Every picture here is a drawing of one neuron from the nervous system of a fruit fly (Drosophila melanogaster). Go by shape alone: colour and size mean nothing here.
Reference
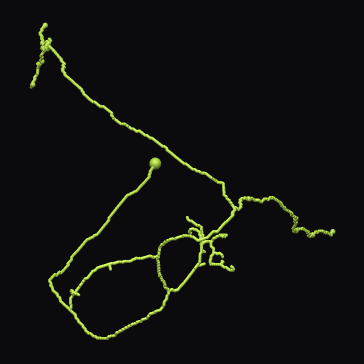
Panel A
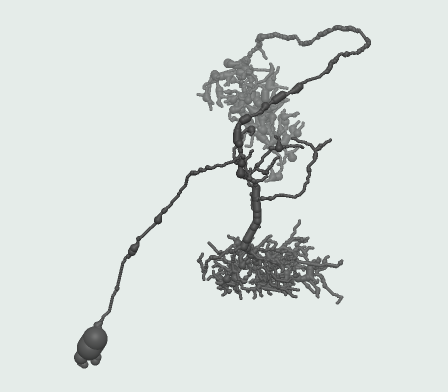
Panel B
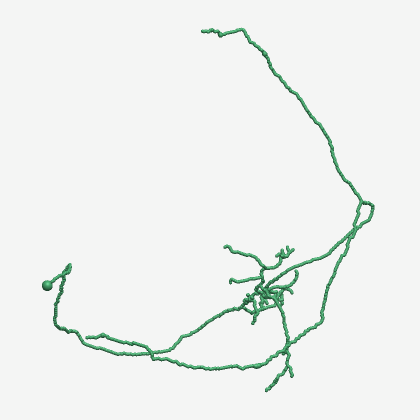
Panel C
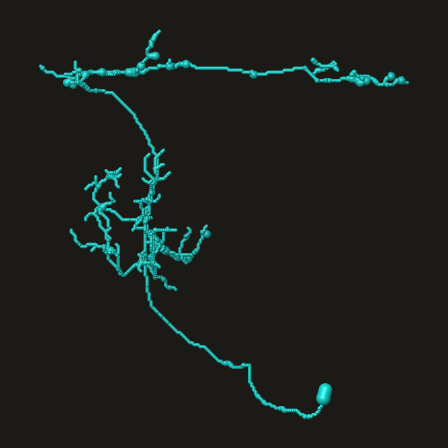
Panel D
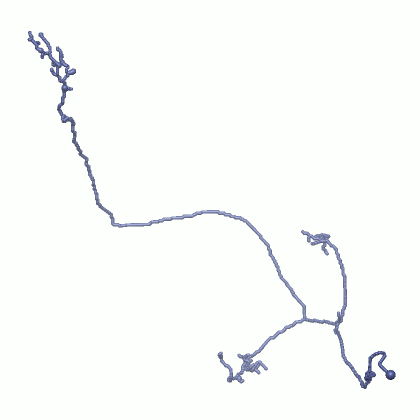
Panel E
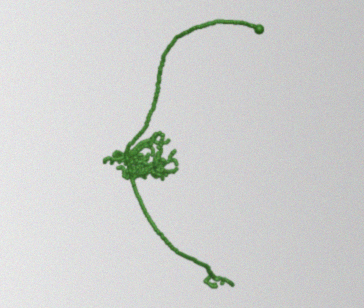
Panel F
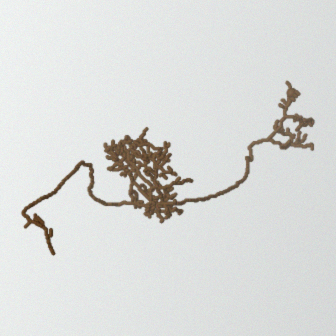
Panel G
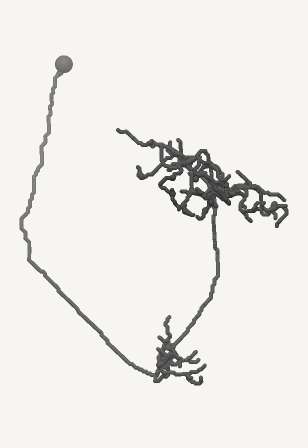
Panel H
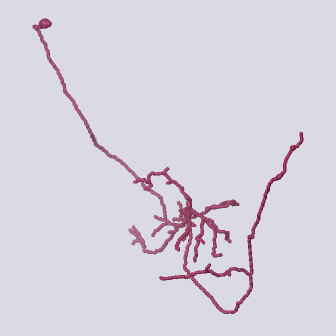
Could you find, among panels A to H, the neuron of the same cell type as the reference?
Panel B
